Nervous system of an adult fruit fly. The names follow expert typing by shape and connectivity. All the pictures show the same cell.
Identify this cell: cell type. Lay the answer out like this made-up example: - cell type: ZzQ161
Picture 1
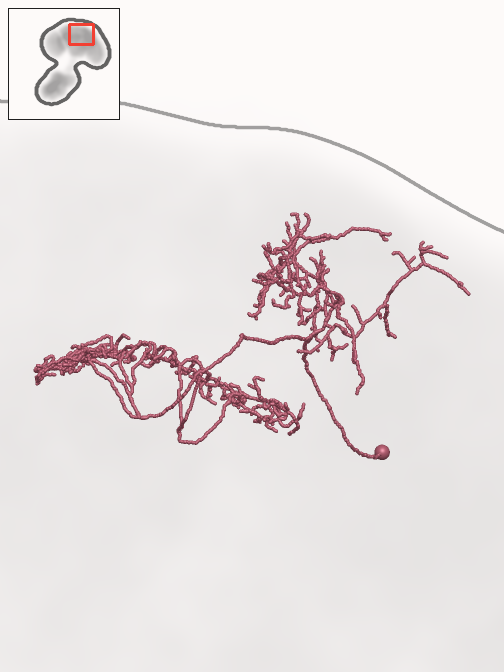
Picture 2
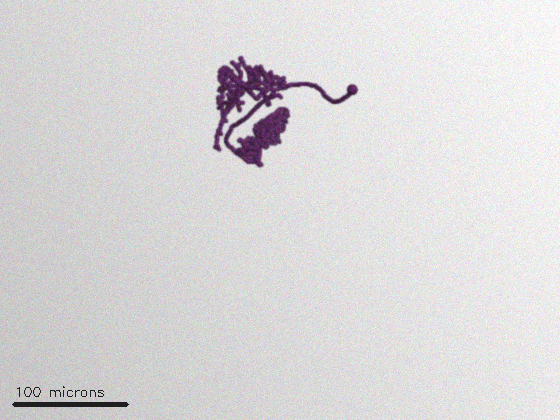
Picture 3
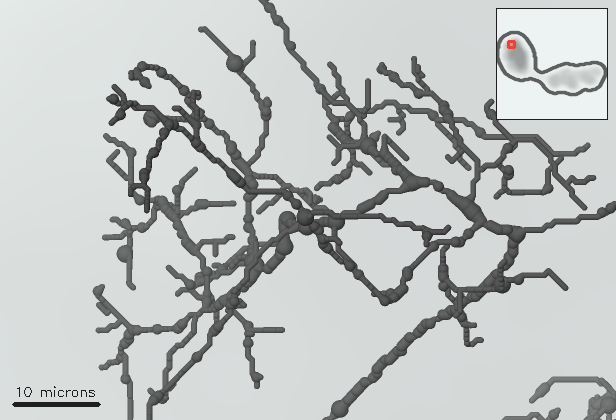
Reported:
- cell type: FB5Y_a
